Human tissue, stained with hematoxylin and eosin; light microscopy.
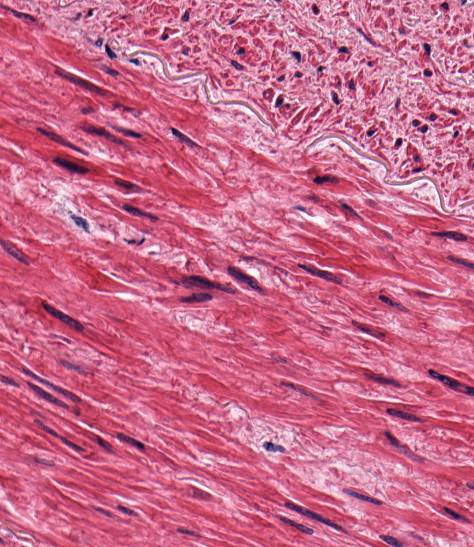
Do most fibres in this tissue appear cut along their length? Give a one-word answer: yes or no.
Yes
